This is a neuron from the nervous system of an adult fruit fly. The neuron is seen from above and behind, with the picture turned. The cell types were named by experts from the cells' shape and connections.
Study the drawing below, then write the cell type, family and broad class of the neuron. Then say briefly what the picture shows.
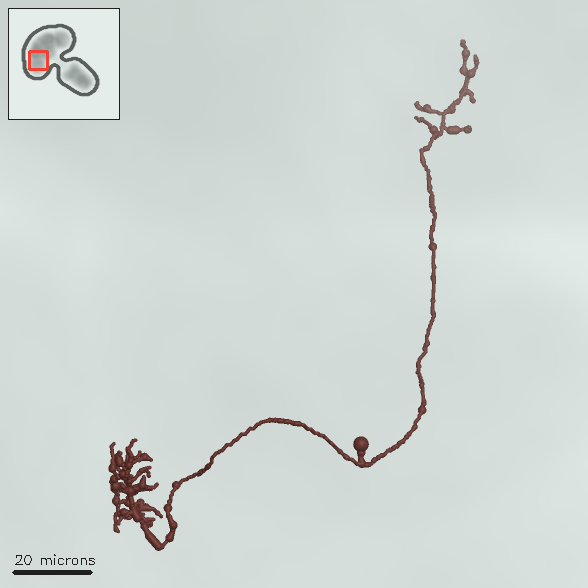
It is of cell type LPC1. The family is LPC. This is a visual projection neuron. It is in the brain and does not reach the nerve cord. The cell body is at the bottom of the picture. By the scale bar it is about 130 microns tall in this view.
